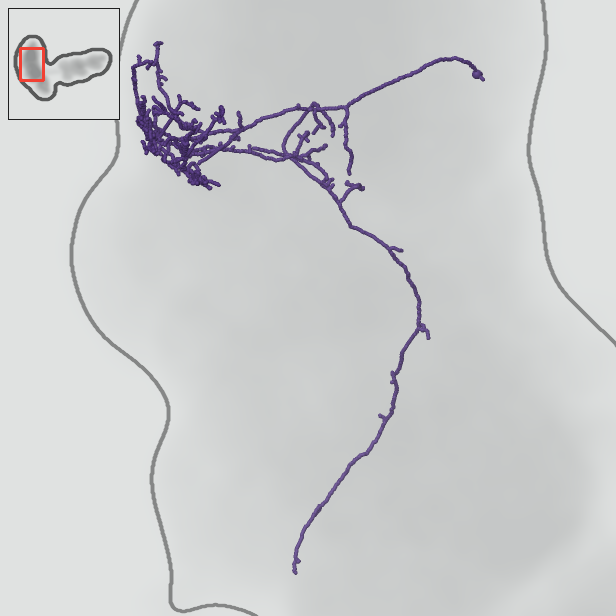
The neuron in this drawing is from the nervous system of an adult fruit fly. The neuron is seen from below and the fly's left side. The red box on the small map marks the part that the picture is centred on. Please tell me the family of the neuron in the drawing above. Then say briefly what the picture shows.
Its family is hemilineage DL1_ventral. Its broad class is central-brain intrinsic neuron. It is in the brain and does not reach the nerve cord. The cell body can be seen at the upper right of the picture. Dozens of branch ends can be seen.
